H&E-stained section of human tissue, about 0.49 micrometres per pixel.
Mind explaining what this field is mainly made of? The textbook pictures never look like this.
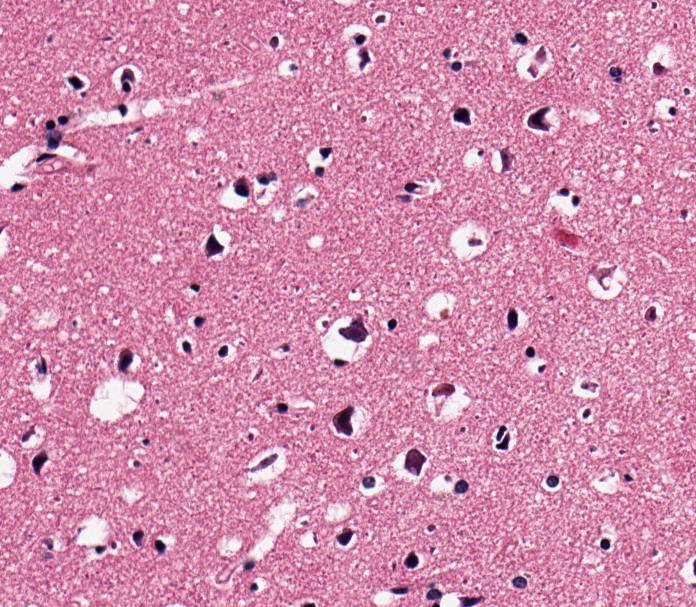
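Shown here is cerebral cortex. Its background is a uniform, finely granular pink neuropil, with cells scattered singly and no layering or organised units.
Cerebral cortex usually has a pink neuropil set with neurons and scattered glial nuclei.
Small, round, darkly stained nuclei with scant visible cytoplasm lie scattered throughout, and several neurons in the central part are shrunken, angular and darkly stained.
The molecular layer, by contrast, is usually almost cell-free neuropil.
A thin capillary runs obliquely across the upper left.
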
